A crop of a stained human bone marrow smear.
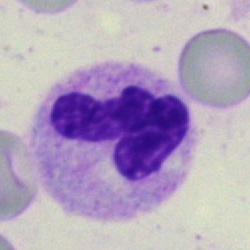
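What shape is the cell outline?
Round and smooth.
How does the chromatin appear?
Dark purple and coarsely clumped.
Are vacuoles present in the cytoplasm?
None are seen.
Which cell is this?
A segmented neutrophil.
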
